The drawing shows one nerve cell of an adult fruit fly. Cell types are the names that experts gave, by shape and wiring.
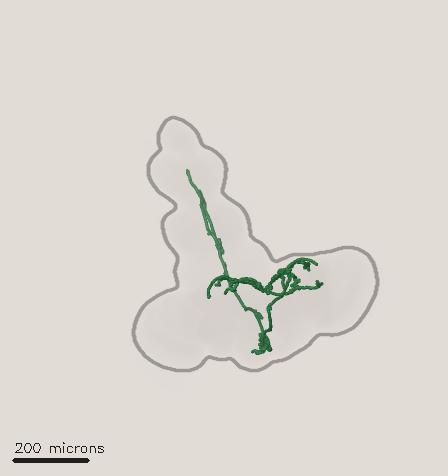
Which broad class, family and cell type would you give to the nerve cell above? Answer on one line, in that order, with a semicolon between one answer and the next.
descending neuron; hemilineage SMPpv1; DNpe035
